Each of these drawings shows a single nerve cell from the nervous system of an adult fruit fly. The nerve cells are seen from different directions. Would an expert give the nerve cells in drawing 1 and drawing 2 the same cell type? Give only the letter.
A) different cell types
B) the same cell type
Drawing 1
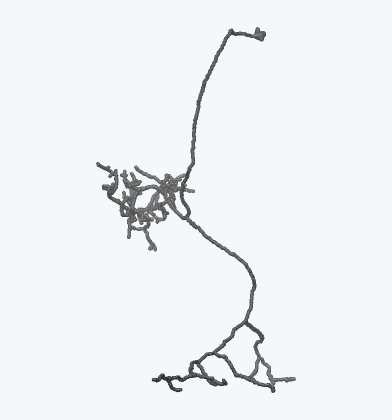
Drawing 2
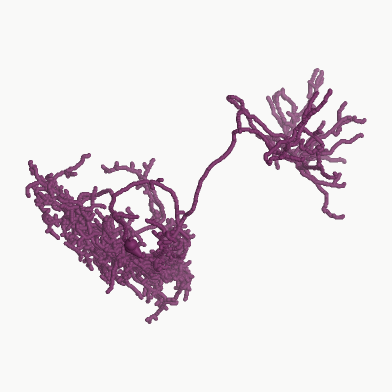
A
